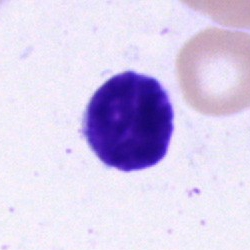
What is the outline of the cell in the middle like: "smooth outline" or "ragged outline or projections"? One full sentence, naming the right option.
A smooth edge runs around this cell.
